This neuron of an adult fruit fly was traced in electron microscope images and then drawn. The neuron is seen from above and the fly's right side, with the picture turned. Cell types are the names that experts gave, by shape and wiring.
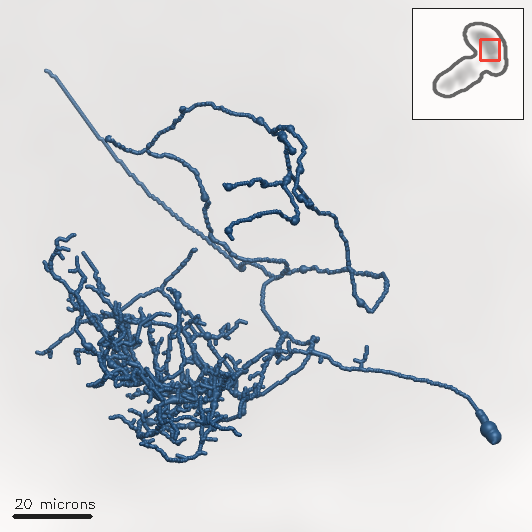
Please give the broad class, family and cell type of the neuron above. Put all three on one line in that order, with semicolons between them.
central-brain intrinsic neuron; hemilineage VLPl2_posterior; LHAV2g5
